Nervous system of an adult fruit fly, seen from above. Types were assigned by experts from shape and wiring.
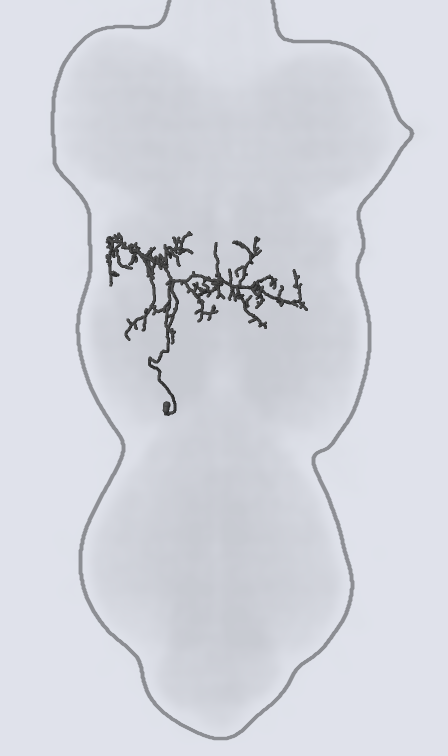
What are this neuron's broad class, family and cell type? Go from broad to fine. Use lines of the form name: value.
broad class: nerve-cord intrinsic neuron
family: hemilineage 03B
cell type: IN03B058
